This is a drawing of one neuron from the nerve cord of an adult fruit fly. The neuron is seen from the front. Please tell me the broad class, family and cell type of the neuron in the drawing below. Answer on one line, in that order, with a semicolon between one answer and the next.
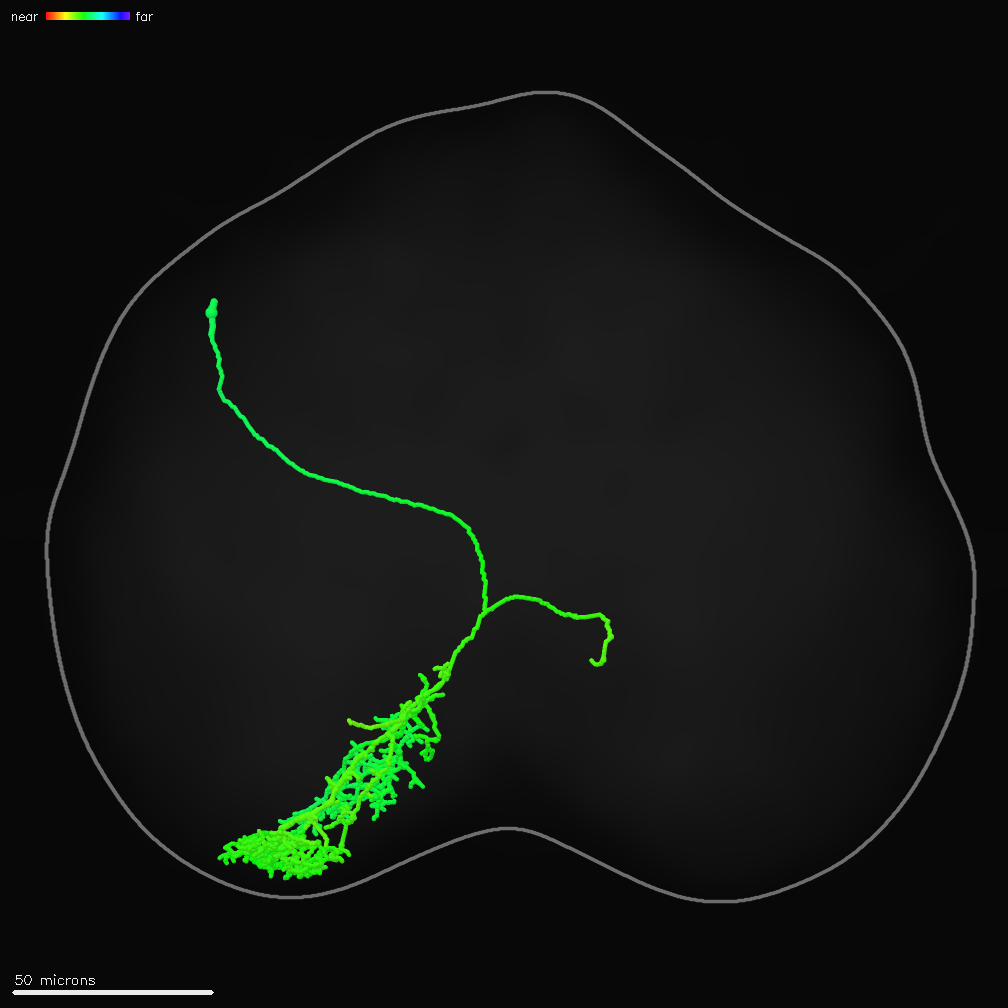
nerve-cord intrinsic neuron; hemilineage 23B; IN23B031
